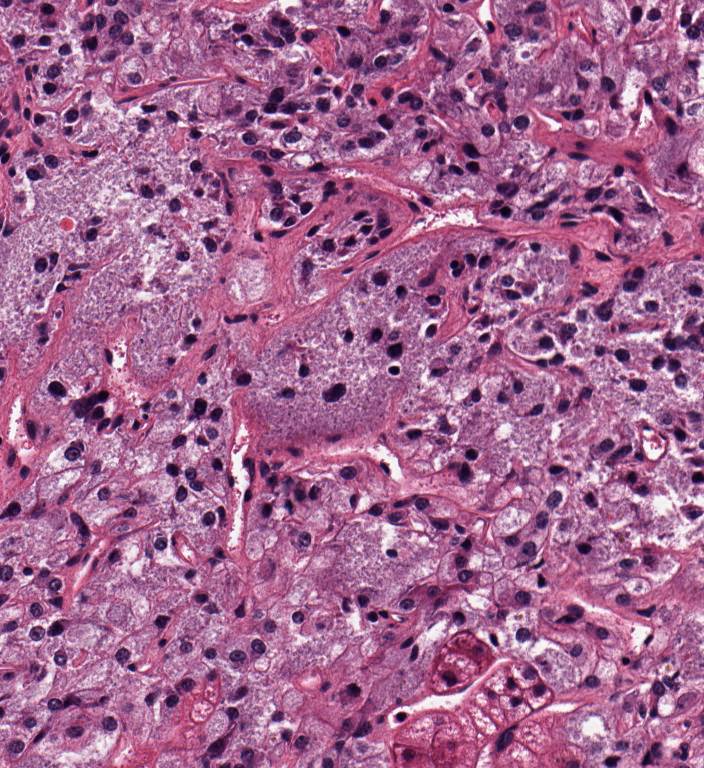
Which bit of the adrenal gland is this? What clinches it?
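Medulla. Cells in nests and sheets, parted by thin, branching septa of pink collagen. Cytoplasm mostly abundant, pale, finely granular.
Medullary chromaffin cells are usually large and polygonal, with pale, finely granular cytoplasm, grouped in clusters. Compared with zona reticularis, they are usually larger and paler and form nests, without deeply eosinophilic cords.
Bottom right: small group with more deeply eosinophilic cytoplasm than surrounding cells.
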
